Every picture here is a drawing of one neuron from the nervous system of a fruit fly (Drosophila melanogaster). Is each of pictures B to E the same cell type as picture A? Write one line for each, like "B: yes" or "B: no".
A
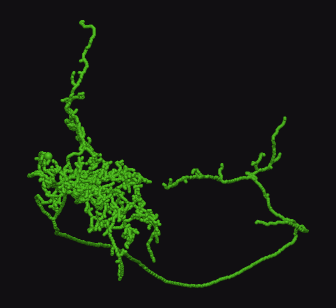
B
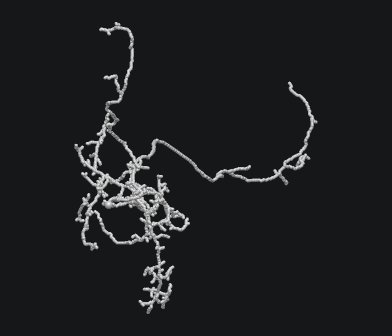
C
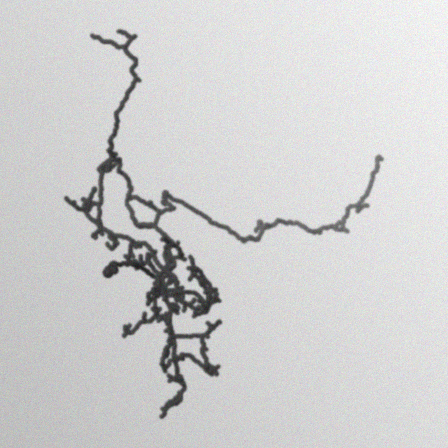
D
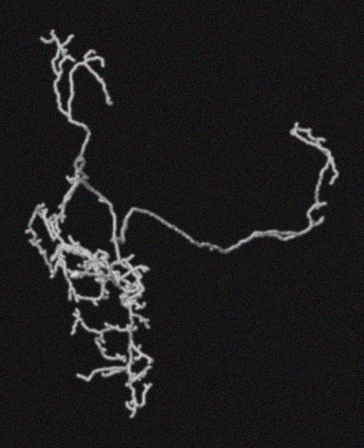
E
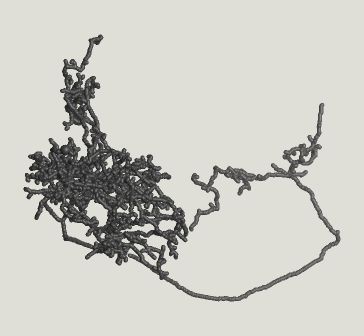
B: no
C: no
D: no
E: yes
